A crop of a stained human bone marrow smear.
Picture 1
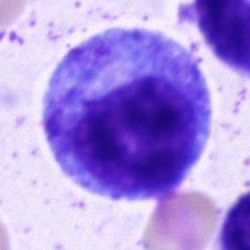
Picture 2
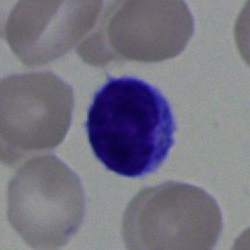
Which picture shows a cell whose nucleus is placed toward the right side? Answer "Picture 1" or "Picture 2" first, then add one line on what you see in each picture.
Picture 1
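In picture 1: The nucleus sits off-centre toward the lower right of the cell.
In picture 2: A thin rim of paler blue cytoplasm shows mainly along the right edge.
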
